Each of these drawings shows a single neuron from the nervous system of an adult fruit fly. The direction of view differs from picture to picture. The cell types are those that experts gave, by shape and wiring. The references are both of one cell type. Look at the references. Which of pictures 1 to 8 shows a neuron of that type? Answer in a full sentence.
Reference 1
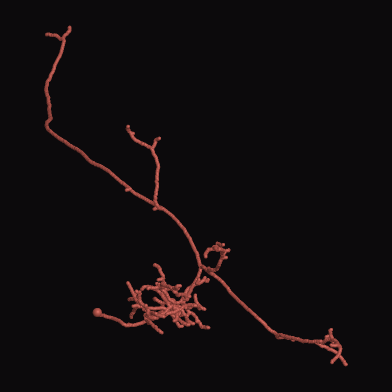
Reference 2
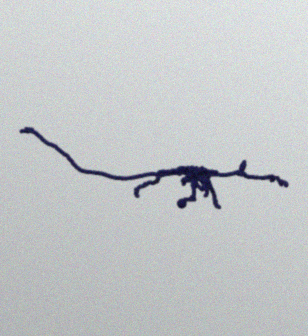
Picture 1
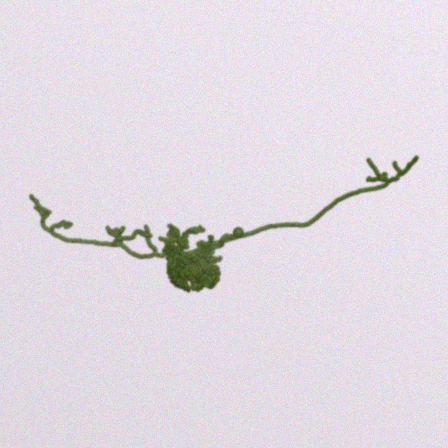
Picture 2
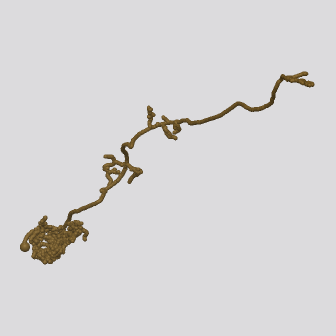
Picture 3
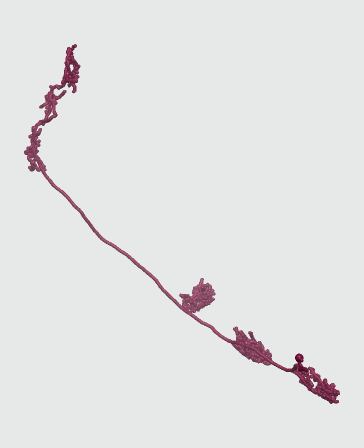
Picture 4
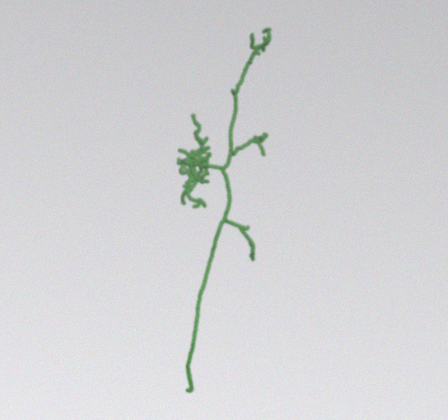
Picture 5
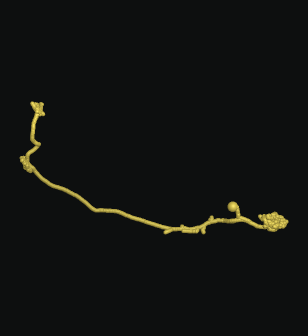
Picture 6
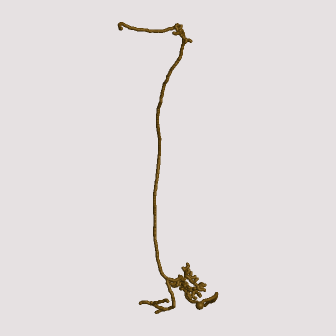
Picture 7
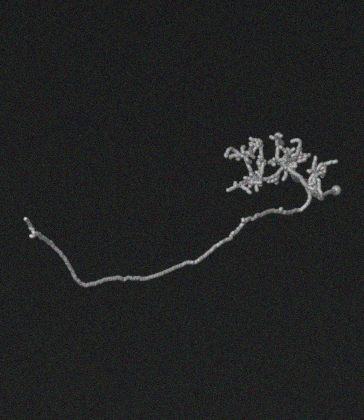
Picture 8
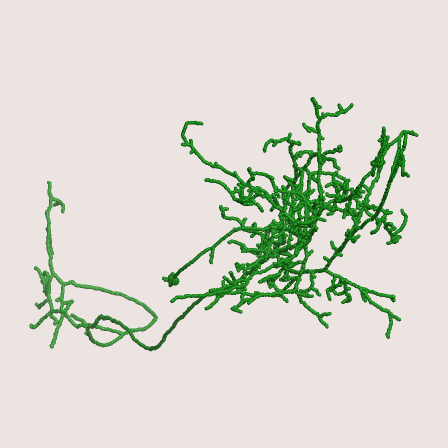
Picture 4 shows a neuron of the same cell type.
